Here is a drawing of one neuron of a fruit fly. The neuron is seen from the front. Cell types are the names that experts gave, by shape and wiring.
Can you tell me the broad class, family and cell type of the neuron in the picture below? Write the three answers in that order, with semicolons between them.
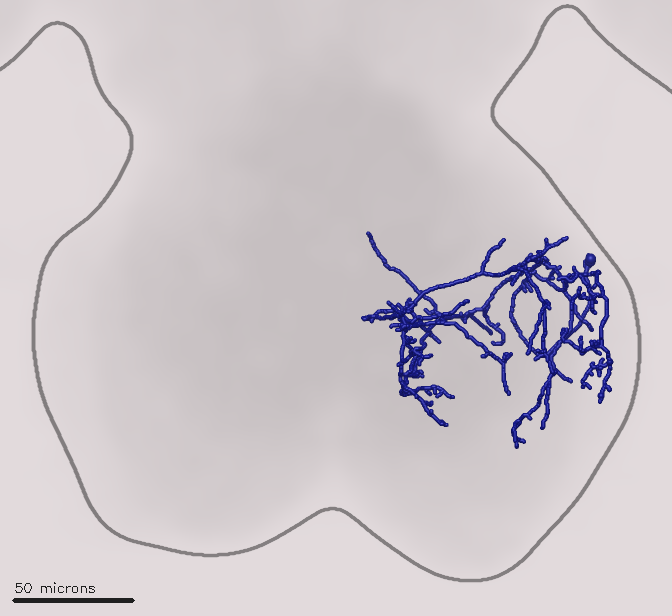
nerve-cord intrinsic neuron; hemilineage 03A; IN03A069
